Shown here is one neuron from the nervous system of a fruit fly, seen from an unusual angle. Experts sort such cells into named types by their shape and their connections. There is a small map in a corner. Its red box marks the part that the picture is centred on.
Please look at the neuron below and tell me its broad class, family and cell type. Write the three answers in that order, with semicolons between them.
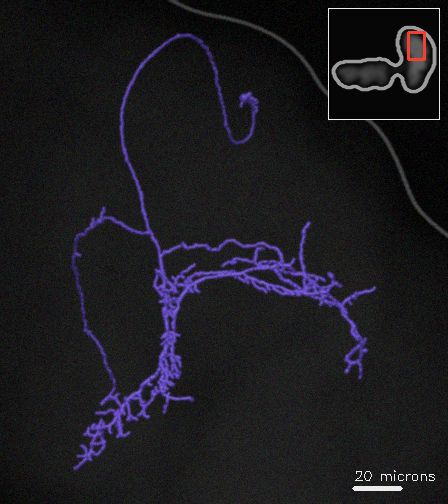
central-brain intrinsic neuron; hemilineage SIPa1_dorsal; ATL001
